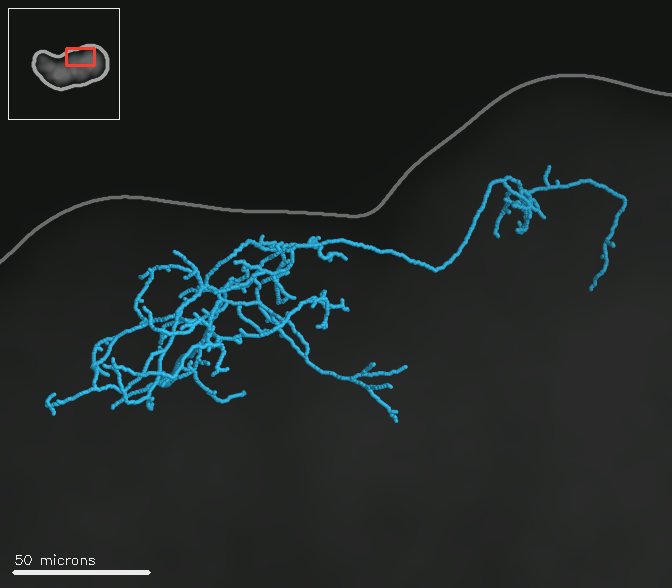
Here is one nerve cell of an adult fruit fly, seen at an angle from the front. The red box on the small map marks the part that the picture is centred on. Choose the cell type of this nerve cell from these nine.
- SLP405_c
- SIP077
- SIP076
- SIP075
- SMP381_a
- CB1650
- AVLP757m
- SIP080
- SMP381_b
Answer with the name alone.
SIP076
